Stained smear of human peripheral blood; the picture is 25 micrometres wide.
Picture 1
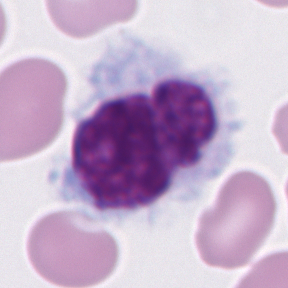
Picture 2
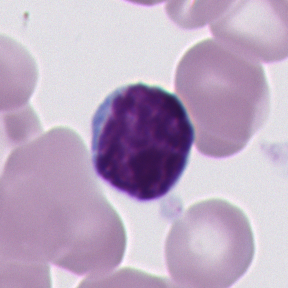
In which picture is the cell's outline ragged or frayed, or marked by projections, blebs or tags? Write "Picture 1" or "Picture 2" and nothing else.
Picture 1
